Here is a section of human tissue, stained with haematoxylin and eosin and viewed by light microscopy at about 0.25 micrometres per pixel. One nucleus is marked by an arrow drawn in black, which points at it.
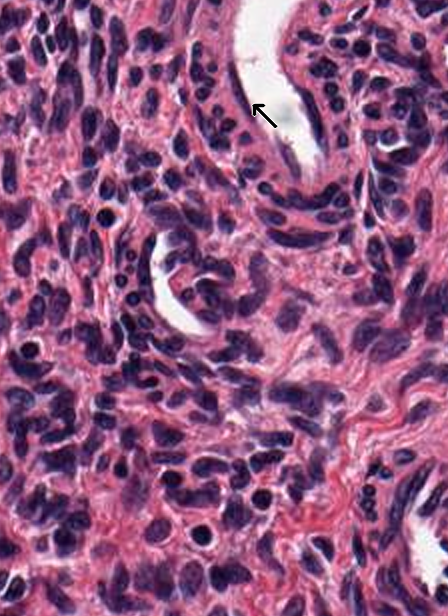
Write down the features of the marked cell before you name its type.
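The nucleus is long, thin and slightly curved, stretched out along the edge of the white lumen. The nucleus is dark and evenly stained, and it is much narrower than the plumper oval and round nuclei packed in the tissue behind it. Very little cytoplasm is visible: at most a thin pink rim that cannot be clearly separated from the surrounding pink tissue. The cell lies flat as a single thin layer directly lining the slit-like lumen of a small vessel, with densely packed cells immediately behind it. The marked nucleus belongs to an endothelial cell.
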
